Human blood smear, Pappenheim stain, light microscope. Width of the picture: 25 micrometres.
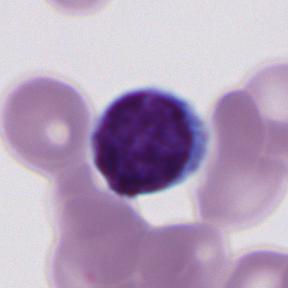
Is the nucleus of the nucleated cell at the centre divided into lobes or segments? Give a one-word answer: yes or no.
No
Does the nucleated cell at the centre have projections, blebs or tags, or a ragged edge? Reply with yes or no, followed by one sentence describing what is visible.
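No. The cell outline is round and smooth.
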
